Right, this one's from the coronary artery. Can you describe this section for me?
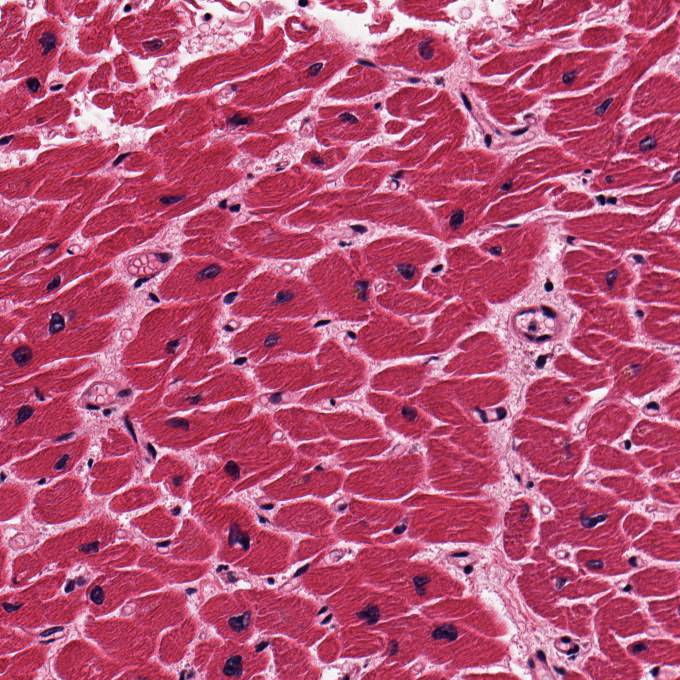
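Thin strands of pale pink loose connective tissue run between the fibres and widen into a broader pale band descending the right-centre of the field. The connective tissue holds small thin-walled vessels, one right of centre, one on the left. No large fat cells are present. Small white gaps, where tissue has separated, line the top edge.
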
